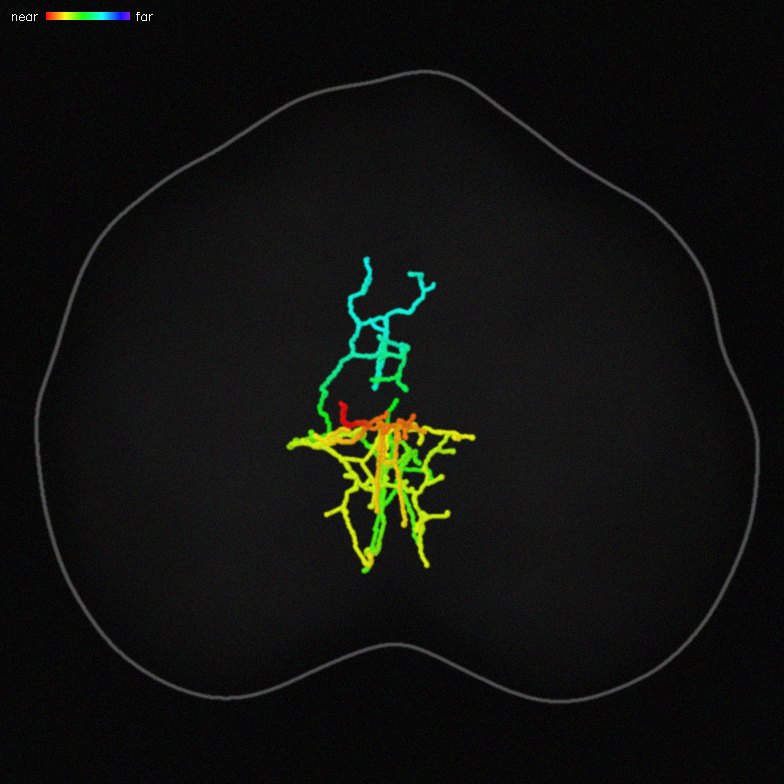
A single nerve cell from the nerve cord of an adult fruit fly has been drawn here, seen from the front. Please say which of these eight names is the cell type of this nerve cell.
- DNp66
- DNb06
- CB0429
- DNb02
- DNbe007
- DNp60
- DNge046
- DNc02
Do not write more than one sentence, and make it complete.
The single nerve cell here is of type DNp66.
